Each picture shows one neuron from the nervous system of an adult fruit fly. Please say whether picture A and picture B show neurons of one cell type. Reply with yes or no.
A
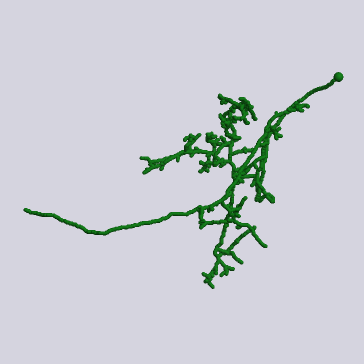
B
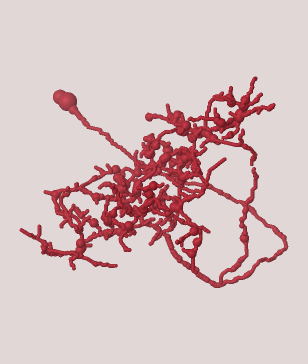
no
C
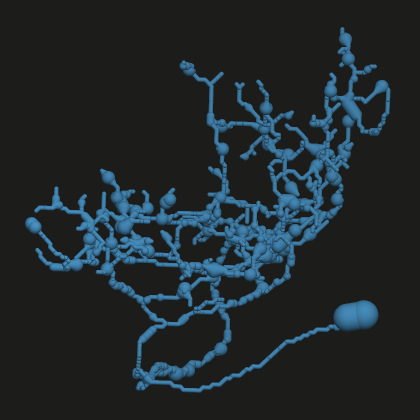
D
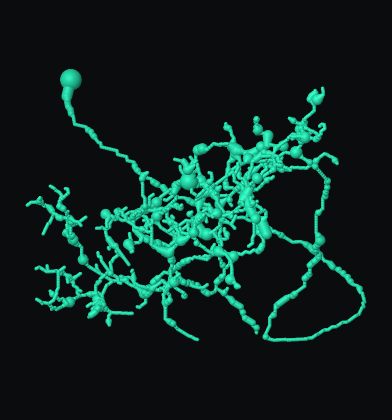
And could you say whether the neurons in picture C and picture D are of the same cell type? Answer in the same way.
yes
